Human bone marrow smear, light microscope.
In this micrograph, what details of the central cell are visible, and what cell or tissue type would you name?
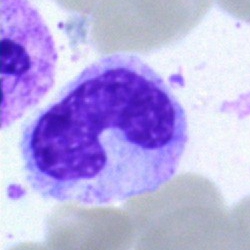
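First, the nucleus: kidney-shaped, with a deep notch that opens downward. Next, the cytoplasm: pale greyish-blue, forming a wider rim below the nucleus than above it. Then the granules: faint, fine and pinkish-purple, scattered through the cytoplasm. Last, the name: this is a band neutrophil.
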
